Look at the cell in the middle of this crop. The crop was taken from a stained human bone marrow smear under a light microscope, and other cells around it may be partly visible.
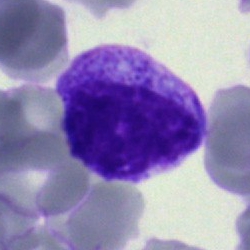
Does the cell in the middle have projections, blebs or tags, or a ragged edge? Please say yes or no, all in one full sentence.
No, what this cell has is a smooth outline, not a rough one.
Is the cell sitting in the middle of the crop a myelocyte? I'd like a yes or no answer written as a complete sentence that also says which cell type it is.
Yes, the one cell at the centre is a myelocyte.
